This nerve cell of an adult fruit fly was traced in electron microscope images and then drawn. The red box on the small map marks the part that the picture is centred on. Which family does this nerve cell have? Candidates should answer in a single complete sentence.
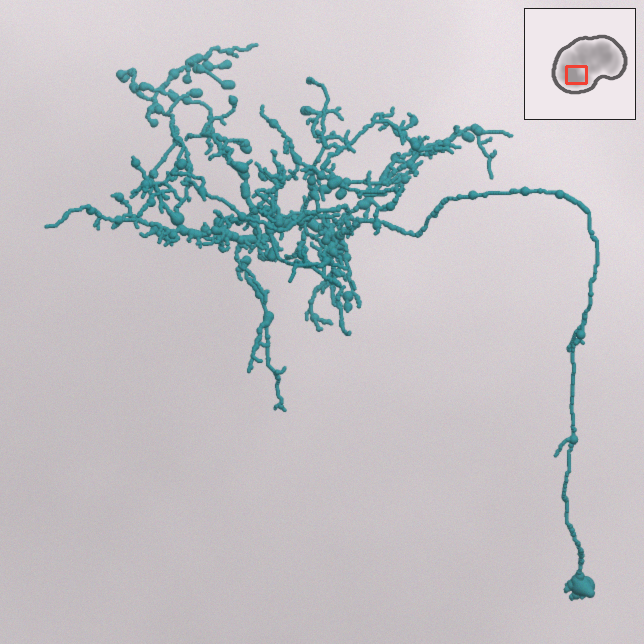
The family assigned to this nerve cell is hemilineage 06A.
